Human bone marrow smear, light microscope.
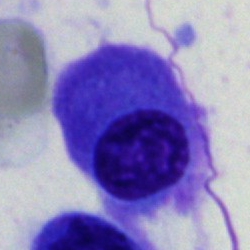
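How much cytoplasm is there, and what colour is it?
It is abundant and stains a deep blue, though at the lower right, beyond the nucleus, it is paler and more lilac than elsewhere.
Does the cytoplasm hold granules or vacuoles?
Neither distinct granules nor clear vacuoles are seen.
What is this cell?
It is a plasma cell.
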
